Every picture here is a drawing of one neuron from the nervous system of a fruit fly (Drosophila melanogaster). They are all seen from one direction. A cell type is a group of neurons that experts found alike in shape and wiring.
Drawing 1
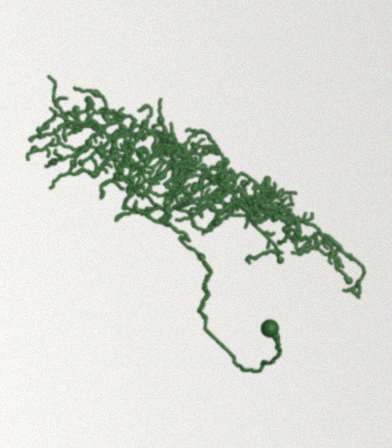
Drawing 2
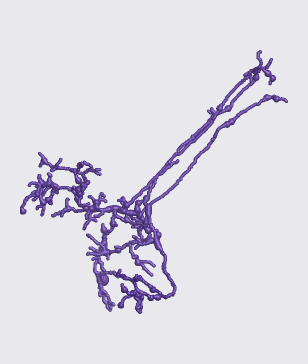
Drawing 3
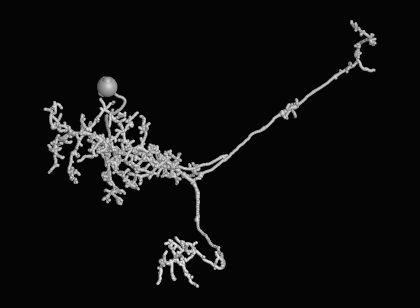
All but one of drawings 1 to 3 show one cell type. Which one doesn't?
Drawing 1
